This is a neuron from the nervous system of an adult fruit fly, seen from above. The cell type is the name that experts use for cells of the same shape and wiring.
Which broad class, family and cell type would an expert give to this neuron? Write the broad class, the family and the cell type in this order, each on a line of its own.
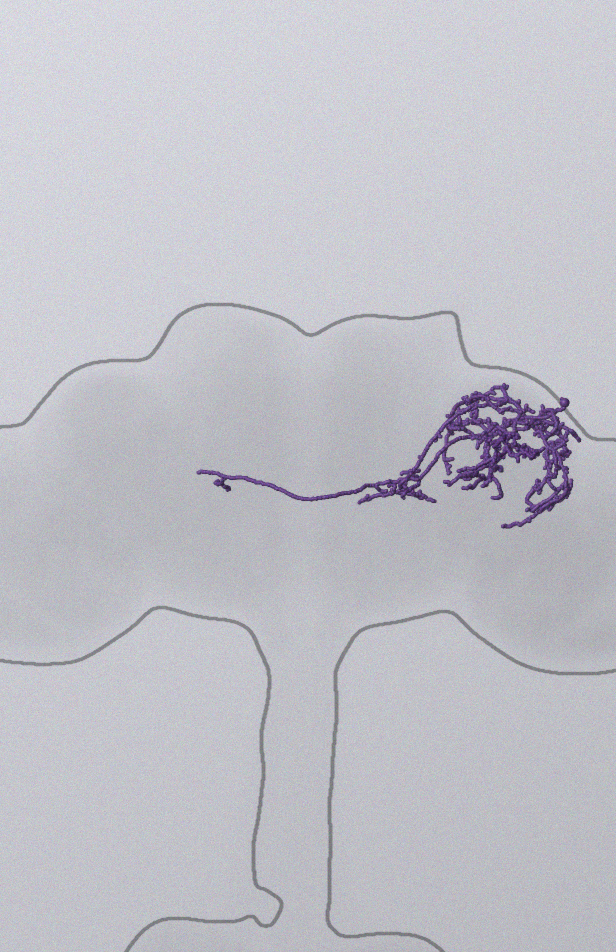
central-brain intrinsic neuron
hemilineage VLPl2_medial
AVLP176_b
